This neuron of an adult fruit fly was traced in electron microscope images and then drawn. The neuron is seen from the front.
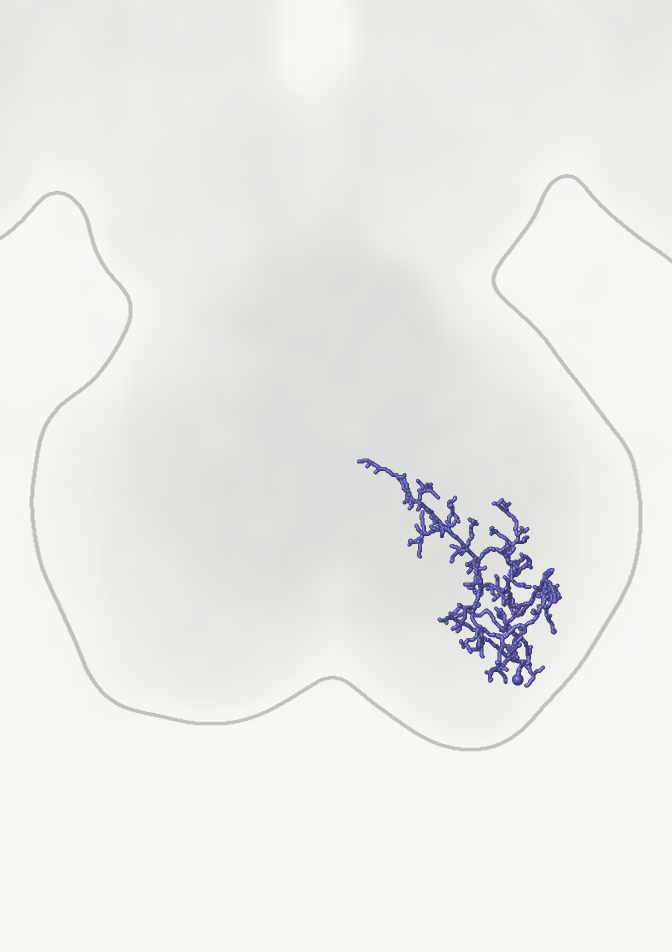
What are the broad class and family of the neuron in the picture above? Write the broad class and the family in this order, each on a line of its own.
nerve-cord intrinsic neuron
hemilineage 20A.22A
